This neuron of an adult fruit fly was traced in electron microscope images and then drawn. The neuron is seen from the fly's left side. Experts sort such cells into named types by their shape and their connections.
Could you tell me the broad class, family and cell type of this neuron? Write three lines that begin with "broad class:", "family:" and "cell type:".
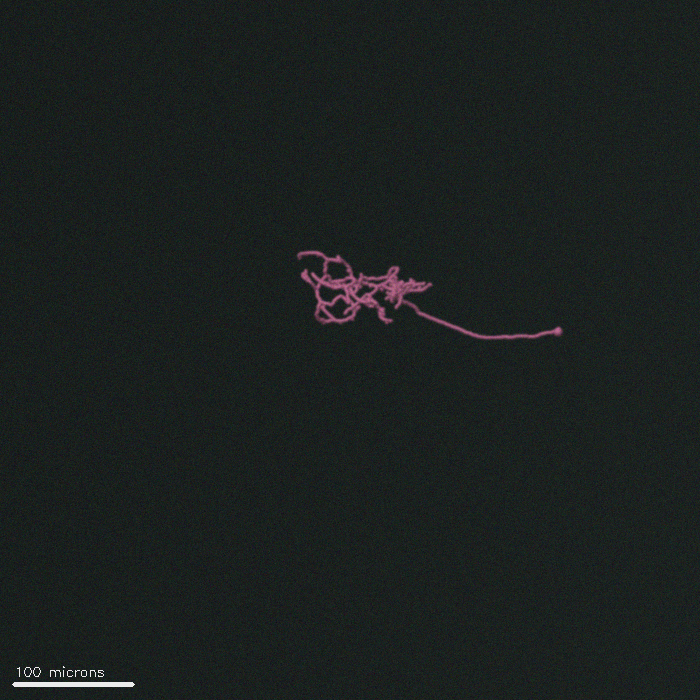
broad class: nerve-cord intrinsic neuron
family: hemilineage 06A
cell type: IN06A093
